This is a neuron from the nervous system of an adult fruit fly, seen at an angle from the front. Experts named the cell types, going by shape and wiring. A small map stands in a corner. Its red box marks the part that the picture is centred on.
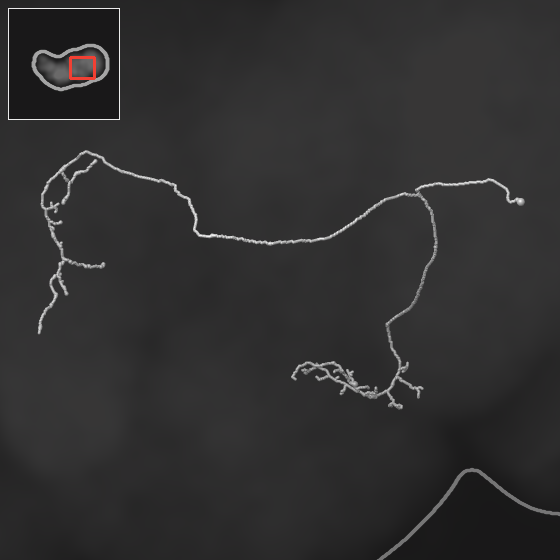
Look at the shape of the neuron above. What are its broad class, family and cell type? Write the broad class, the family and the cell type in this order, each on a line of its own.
central-brain intrinsic neuron
hemilineage AOTUv3_ventral
CB3865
